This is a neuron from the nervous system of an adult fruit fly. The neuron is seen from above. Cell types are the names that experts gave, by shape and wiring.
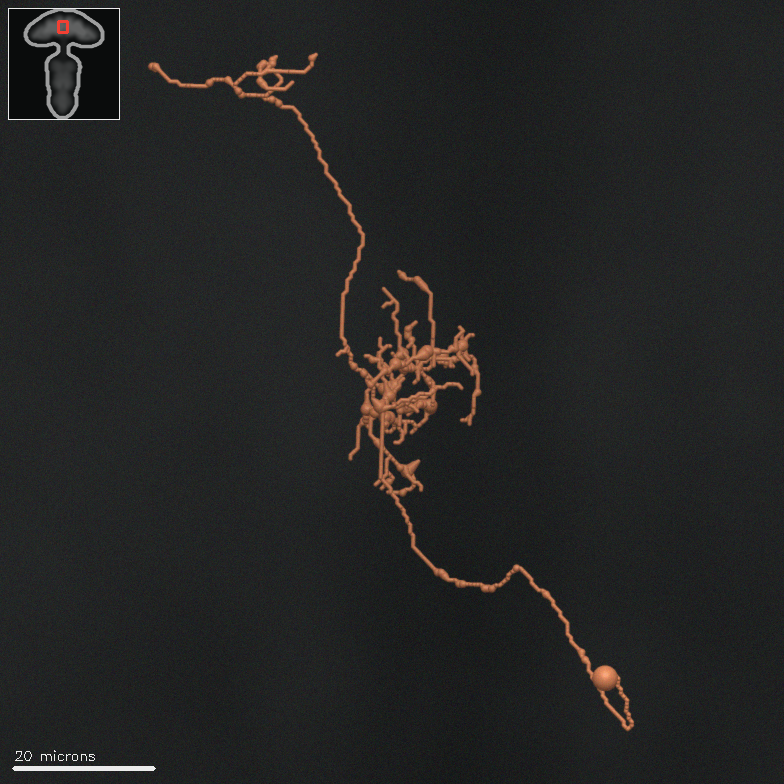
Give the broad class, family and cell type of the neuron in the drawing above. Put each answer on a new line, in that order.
central-brain intrinsic neuron
class CX
FC1D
